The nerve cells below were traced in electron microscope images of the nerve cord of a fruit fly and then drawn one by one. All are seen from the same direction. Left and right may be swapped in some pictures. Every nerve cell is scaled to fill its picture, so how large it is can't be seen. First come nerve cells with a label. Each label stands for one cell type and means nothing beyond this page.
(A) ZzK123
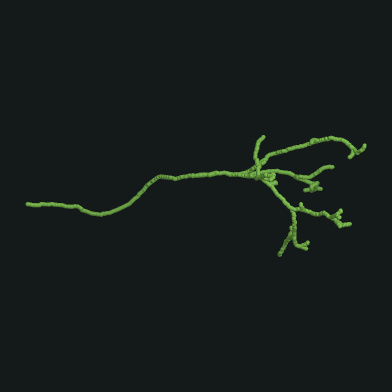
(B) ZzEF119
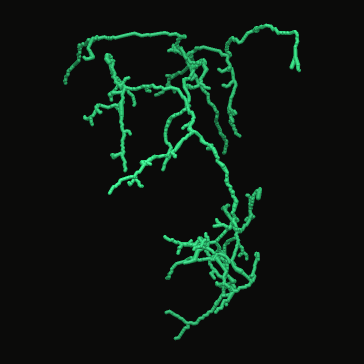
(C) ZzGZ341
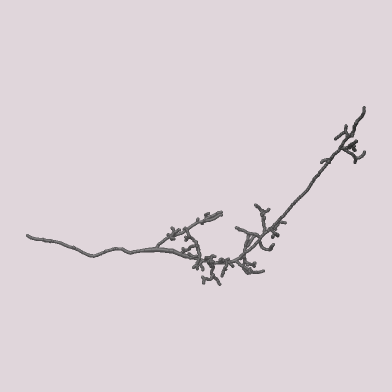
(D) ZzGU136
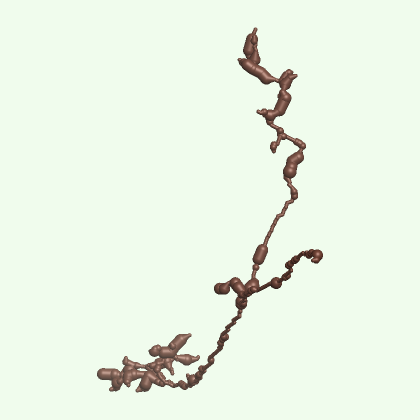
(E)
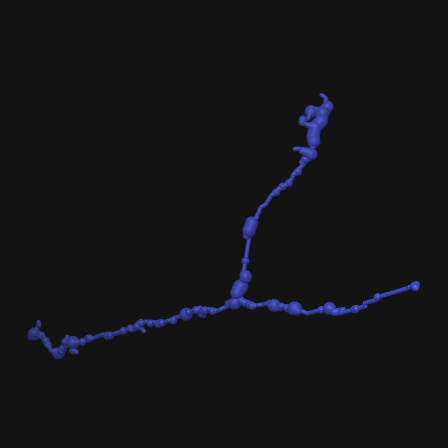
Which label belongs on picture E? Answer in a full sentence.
It belongs to ZzGU136.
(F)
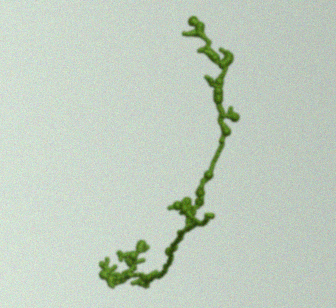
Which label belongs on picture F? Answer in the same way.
It belongs to ZzGU136.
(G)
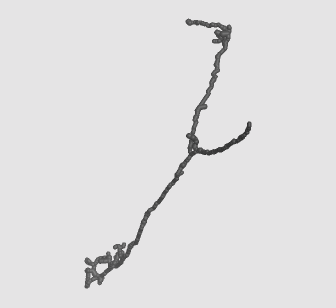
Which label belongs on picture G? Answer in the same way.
It belongs to ZzGU136.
